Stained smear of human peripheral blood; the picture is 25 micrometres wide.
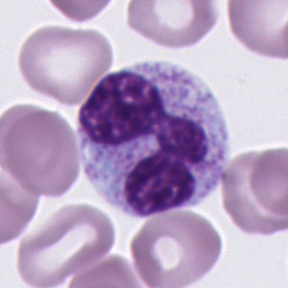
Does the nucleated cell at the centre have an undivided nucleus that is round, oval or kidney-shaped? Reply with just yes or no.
No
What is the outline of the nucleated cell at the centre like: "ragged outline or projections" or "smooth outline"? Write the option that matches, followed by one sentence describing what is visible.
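Smooth outline. The outline of the cell is round and smooth.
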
